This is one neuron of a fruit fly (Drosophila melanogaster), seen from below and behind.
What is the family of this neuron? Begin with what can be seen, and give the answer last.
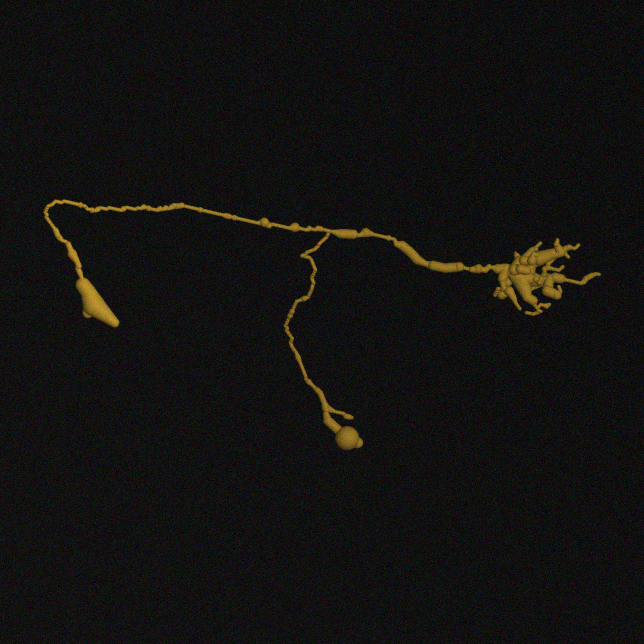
As drawn here it is wider than it is tall. This is a central-brain intrinsic neuron. Its family is hemilineage AOTUv3_dorsal.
